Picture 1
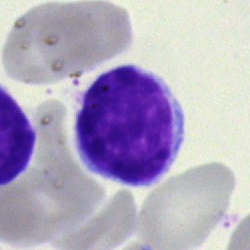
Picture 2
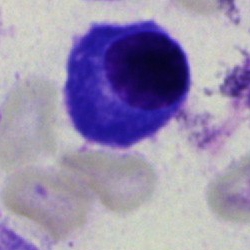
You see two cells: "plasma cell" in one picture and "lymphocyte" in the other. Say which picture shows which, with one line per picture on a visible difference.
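In picture 1 we see a lymphocyte: The cytoplasm is scant, showing as a thin rim mostly on the right side.
In picture 2 we see a plasma cell: The cytoplasm is abundant and stains deep blue.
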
